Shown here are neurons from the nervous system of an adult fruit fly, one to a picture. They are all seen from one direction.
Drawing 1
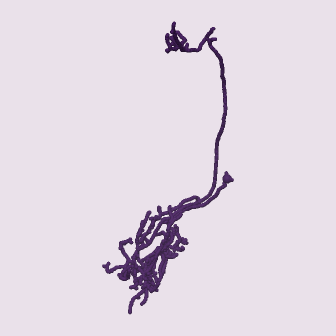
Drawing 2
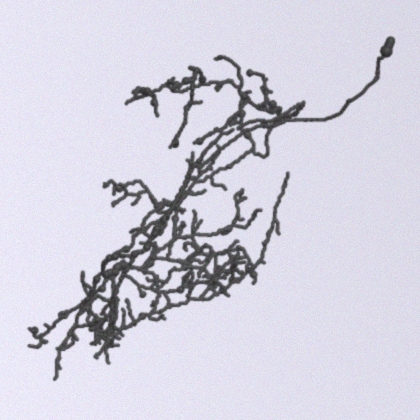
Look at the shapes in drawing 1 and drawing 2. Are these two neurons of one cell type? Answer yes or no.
no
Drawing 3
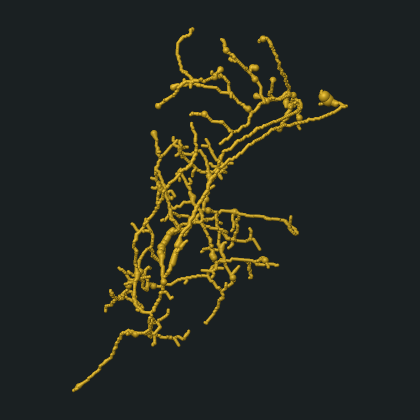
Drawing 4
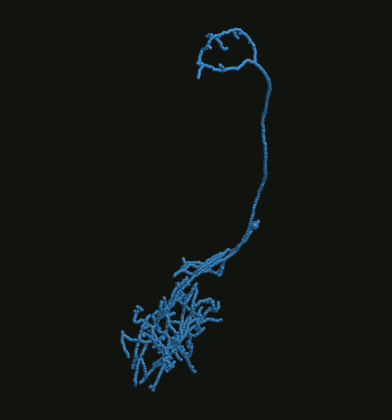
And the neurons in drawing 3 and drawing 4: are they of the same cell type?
no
